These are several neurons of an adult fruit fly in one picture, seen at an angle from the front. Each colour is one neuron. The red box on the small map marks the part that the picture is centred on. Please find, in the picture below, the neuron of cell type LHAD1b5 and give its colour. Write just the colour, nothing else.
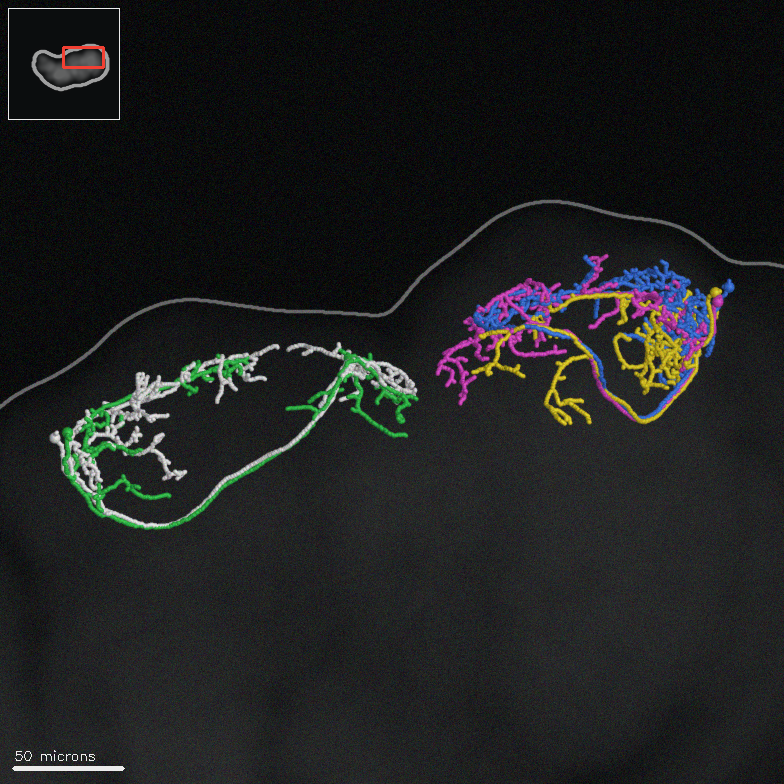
blue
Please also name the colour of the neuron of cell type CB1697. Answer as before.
white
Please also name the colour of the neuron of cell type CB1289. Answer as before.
magenta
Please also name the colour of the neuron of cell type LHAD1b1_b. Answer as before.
green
